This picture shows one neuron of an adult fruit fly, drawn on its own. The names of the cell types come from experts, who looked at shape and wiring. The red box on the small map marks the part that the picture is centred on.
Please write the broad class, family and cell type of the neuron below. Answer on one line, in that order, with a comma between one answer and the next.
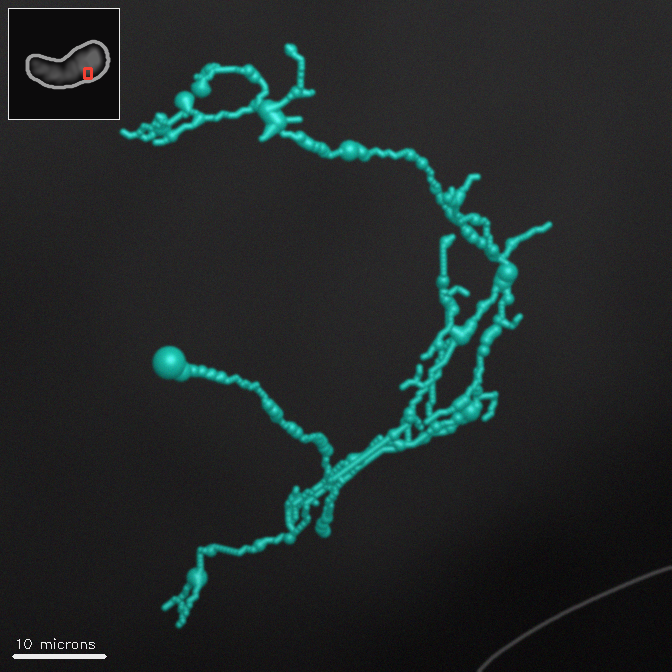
central-brain intrinsic neuron, hemilineage MD_SA1, GNG609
